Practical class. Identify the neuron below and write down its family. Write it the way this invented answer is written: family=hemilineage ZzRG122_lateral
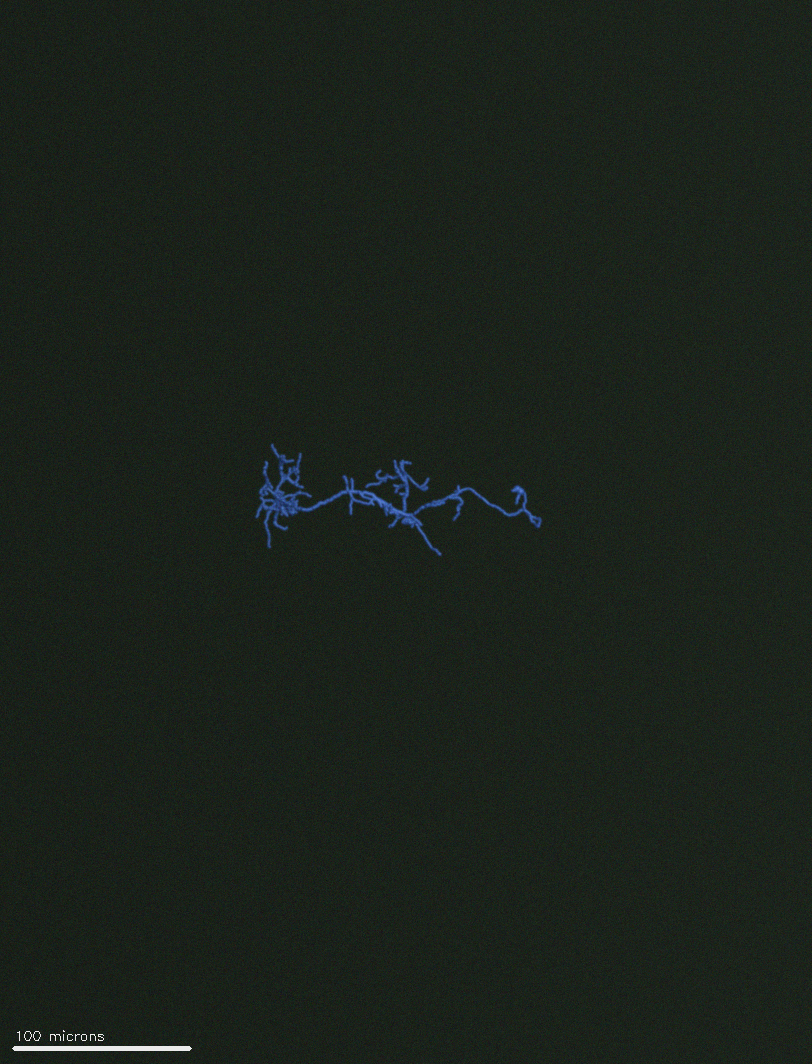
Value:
family=hemilineage 19B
